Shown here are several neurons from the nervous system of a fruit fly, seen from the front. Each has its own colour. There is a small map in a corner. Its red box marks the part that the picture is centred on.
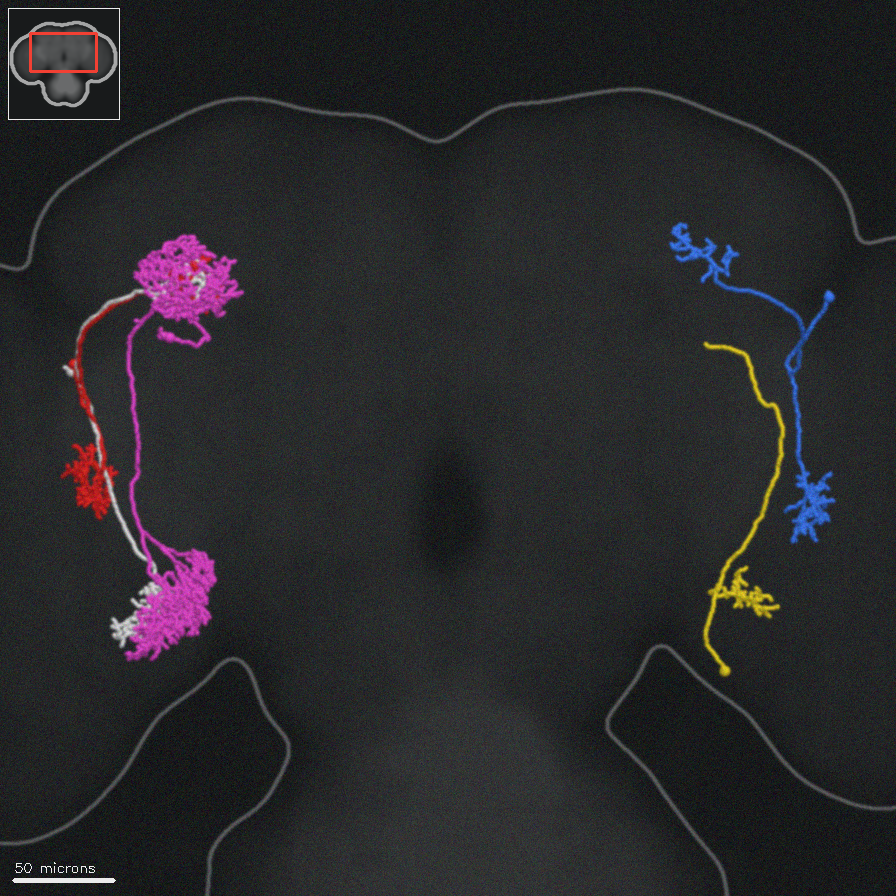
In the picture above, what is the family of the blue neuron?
hemilineage VPNd2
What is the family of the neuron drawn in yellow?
LoVP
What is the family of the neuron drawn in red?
hemilineage VPNd2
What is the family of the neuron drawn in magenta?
hemilineage AOTUv2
